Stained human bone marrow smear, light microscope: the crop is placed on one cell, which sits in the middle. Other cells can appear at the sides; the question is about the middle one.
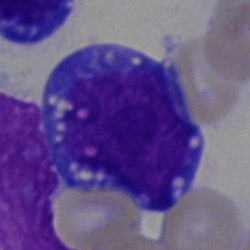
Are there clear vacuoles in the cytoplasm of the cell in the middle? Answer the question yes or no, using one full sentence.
Yes, the cytoplasm of this cell holds one or more clear vacuoles.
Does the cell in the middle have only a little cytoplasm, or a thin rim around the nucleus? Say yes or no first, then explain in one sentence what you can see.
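Yes. The nucleus fills most of the cell.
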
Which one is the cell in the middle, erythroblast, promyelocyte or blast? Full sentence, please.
This particular crop is centered on a blast.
